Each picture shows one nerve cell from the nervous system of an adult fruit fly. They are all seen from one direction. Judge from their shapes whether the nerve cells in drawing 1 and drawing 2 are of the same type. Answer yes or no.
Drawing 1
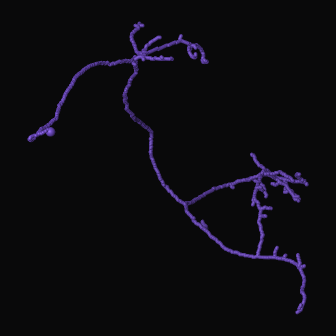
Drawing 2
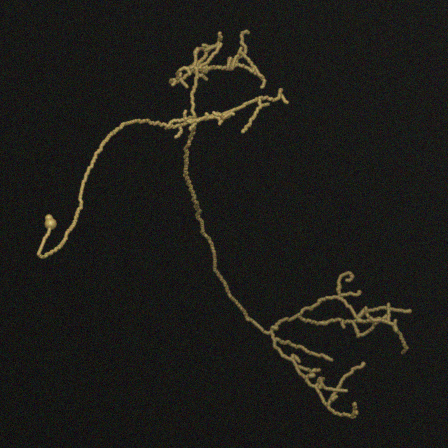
no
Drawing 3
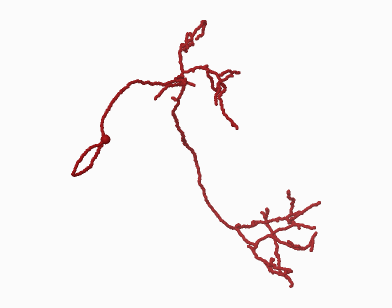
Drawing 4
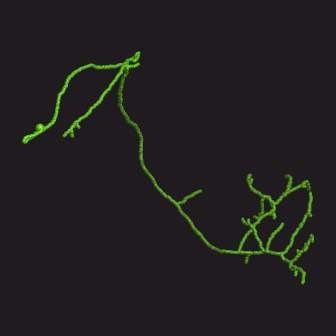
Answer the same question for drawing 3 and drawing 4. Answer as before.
no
